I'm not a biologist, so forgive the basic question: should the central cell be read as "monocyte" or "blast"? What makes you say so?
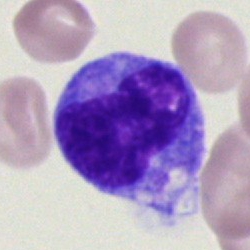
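This cell is a monocyte. The deciding feature is the nucleus: no distinct nucleolus is seen in it.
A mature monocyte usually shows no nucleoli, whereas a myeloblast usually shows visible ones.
The nucleus fills most of the cell and has an irregular, folded outline. The cell is roughly round, with a pale, ragged bulge of cytoplasm at its lower edge, and several small clear vacuoles lie in the cytoplasm at the lower right.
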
